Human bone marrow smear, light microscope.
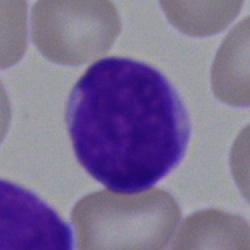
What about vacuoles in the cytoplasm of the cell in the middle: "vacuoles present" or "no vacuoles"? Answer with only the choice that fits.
No vacuoles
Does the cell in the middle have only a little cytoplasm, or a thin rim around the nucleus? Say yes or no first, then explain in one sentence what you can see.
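Yes. The cytoplasm is very scant, at most a thin rim.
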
